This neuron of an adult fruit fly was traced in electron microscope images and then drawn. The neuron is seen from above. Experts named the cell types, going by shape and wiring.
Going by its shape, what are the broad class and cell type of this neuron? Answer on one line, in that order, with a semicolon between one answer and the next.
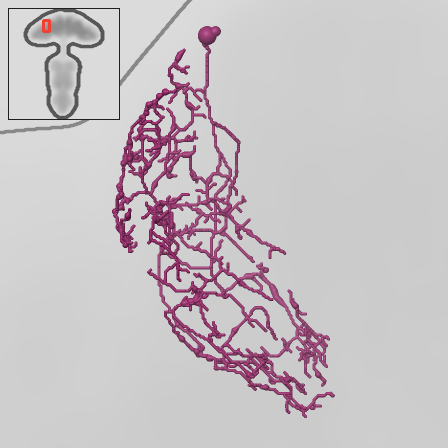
central-brain intrinsic neuron; CB1099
